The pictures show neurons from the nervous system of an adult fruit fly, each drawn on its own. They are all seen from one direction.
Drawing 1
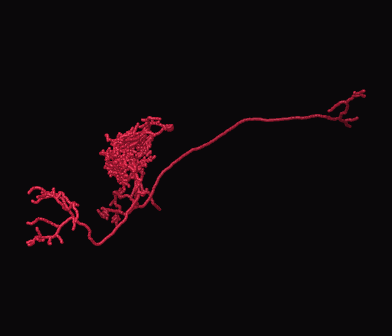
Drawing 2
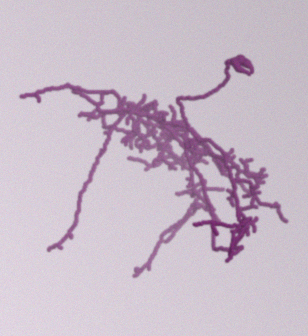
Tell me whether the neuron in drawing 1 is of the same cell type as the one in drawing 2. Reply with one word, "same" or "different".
different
